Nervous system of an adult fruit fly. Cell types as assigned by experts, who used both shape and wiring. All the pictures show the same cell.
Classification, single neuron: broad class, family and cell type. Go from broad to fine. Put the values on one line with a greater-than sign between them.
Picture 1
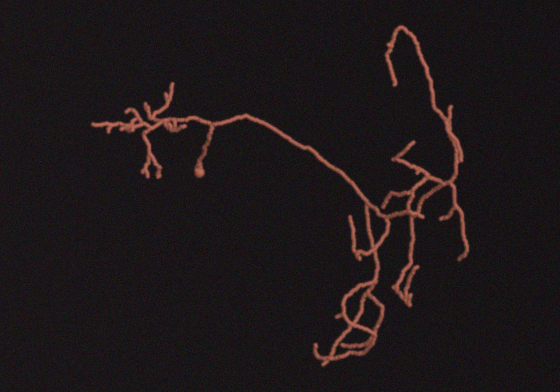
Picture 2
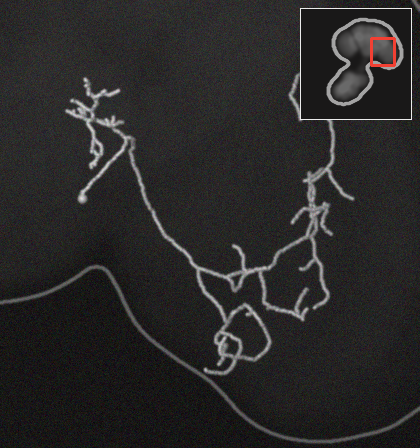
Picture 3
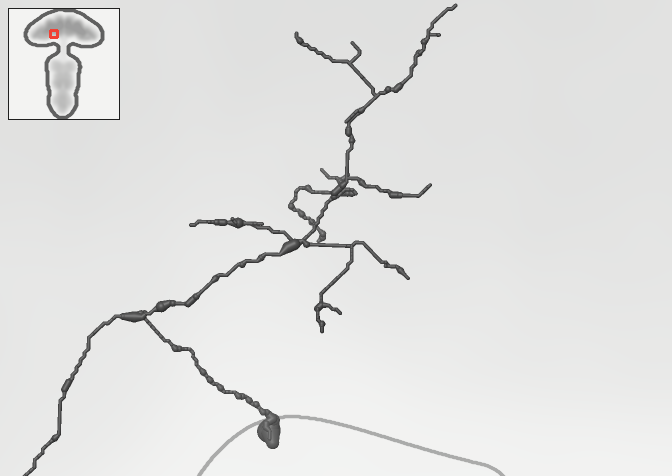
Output: visual centrifugal neuron > LPT > LPT113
